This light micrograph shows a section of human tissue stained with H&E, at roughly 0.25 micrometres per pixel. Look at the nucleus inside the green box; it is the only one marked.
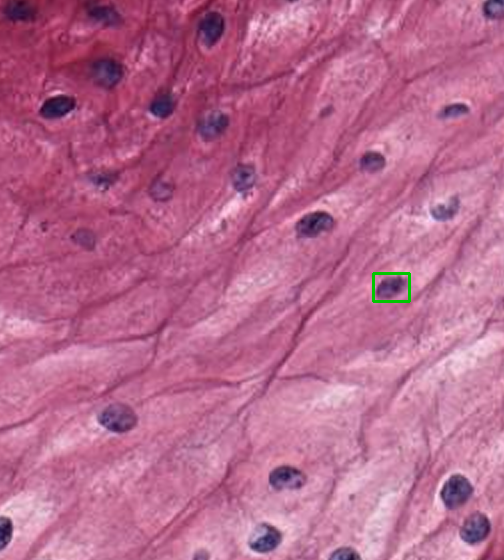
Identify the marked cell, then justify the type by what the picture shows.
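It is a squamous epithelial cell. The nucleus is dark purple, with mottled rather than perfectly even staining. The nucleus sits in a broad field of pink cytoplasm with a faintly streaky texture, bounded by thin, darker pink lines.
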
